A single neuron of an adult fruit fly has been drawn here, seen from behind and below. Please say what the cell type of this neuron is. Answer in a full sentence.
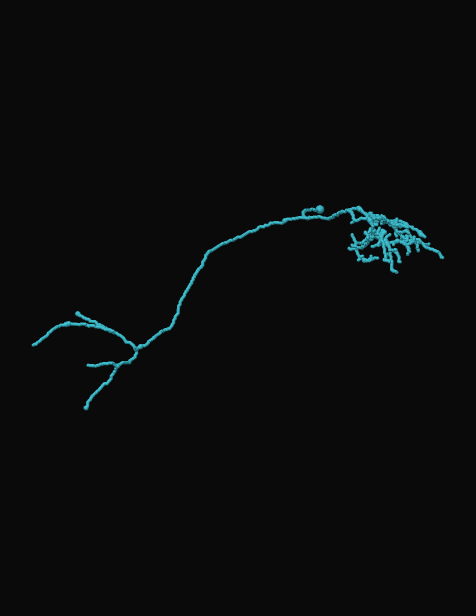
The cell type is LPT100.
